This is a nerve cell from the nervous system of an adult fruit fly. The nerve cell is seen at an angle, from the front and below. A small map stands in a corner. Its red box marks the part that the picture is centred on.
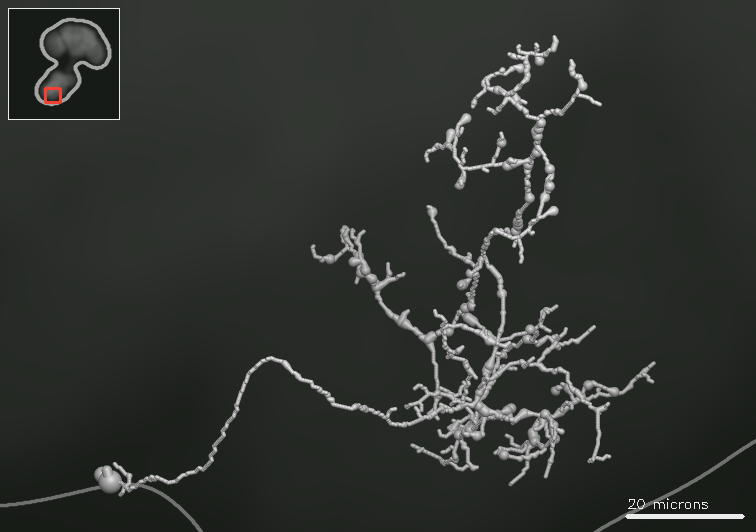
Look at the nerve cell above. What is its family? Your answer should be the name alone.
hemilineage 13B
